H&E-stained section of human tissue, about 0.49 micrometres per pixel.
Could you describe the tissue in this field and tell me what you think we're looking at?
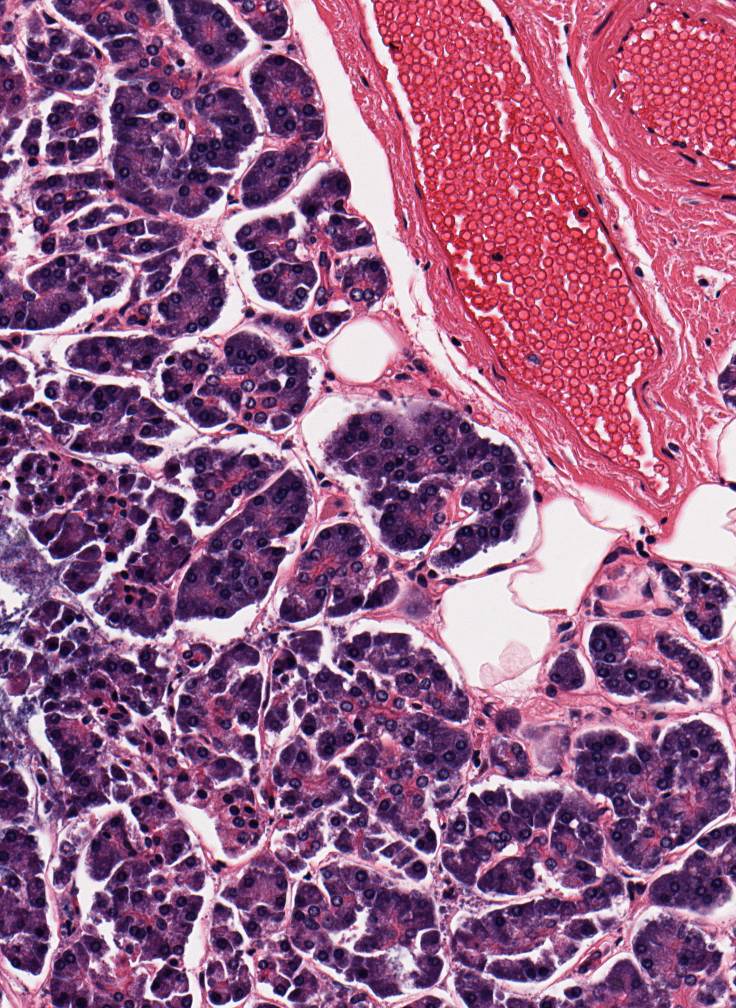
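Closely packed glandular acini occupy the left and lower parts of the field, and a large blood-filled vessel lies in the upper right. The acinar cells have round, dark nuclei placed toward the base of the cells. Only thin strands of pink connective tissue separate the acinar groups. The vessel is packed with red blood cells, and its wall is pink fibrous tissue. The tissue is pancreas.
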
